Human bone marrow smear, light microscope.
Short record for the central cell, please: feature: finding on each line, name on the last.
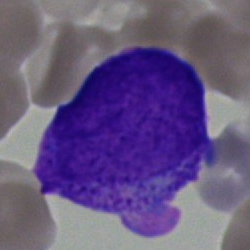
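Nucleus: dark purple, filling most of the cell
Chromatin: finely stippled, not coarsely clumped
Lower part: paler and more coarsely speckled than the upper part
Bottom edge: a small pale pinkish-purple bleb protruding
Name: blast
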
